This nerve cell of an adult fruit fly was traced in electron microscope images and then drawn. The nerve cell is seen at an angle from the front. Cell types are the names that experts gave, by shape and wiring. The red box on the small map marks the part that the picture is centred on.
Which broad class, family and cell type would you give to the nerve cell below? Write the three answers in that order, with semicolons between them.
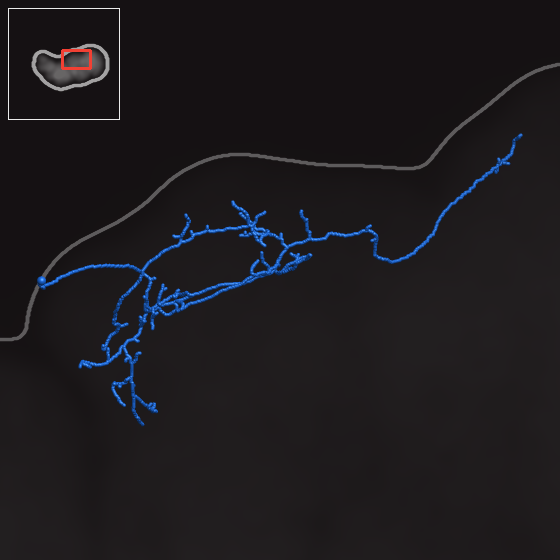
central-brain intrinsic neuron; hemilineage LHp2; SLP322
